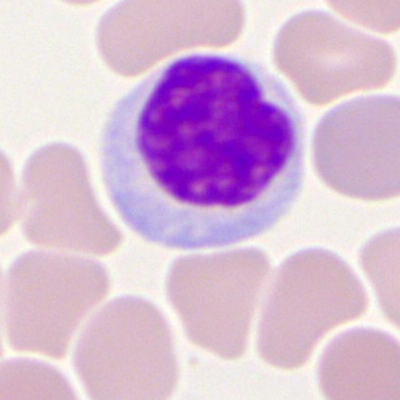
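Lymphocyte, central cell of a stained human blood smear under the light microscope. The cell outline is round and smooth. Pale blue cytoplasm forms a rim around the nucleus, widest below and to the left of it. No granules are visible in the cytoplasm.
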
